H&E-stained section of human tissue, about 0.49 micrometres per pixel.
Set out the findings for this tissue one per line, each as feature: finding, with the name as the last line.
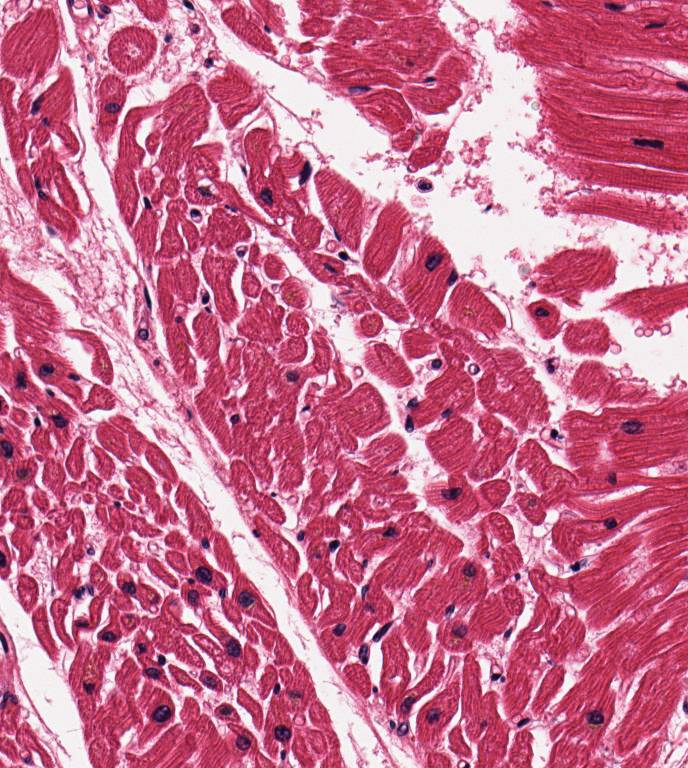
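Fibres: striated muscle, cut mostly transversely and obliquely, centre and left
Upper right: fibres cut lengthwise
Fibre nuclei: oval, central, not at edges
Between fibres: small, dark, elongated nuclei in thin spaces
Fat cells: none anywhere
Name: left ventricle of the heart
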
